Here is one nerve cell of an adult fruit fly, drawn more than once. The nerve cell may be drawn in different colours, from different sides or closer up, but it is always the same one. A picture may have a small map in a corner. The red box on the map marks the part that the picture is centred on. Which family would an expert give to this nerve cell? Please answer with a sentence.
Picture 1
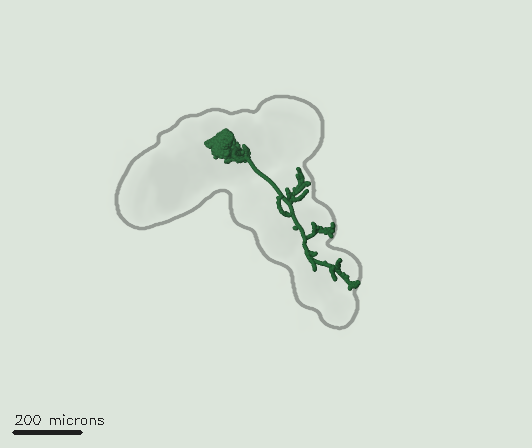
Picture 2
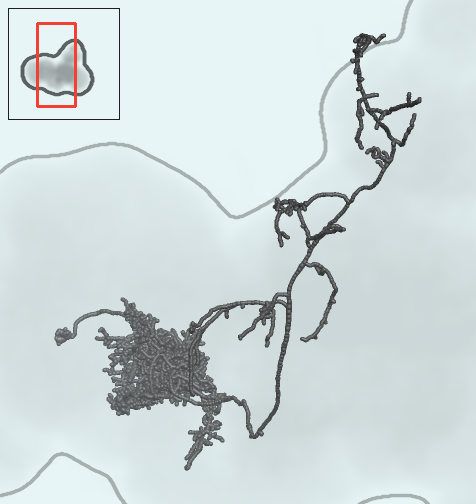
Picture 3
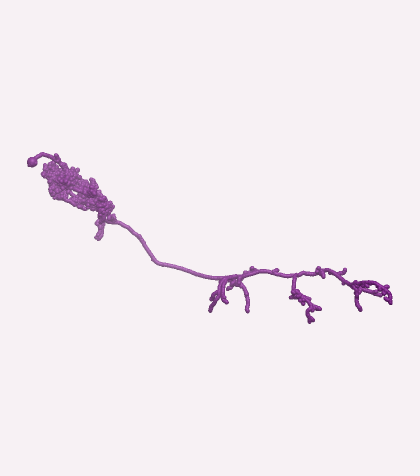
The family is hemilineage WEDd1.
